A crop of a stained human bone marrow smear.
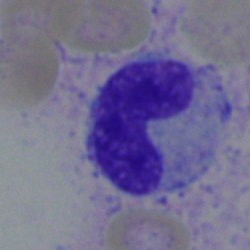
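Band neutrophil, central cell, stained human bone marrow smear. The nucleus, curved like a kidney bean with its indentation facing right, occupies the left and upper part of the cell. Pale greyish-blue cytoplasm fills the notch on the right and holds only sparse fine purplish granules.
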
